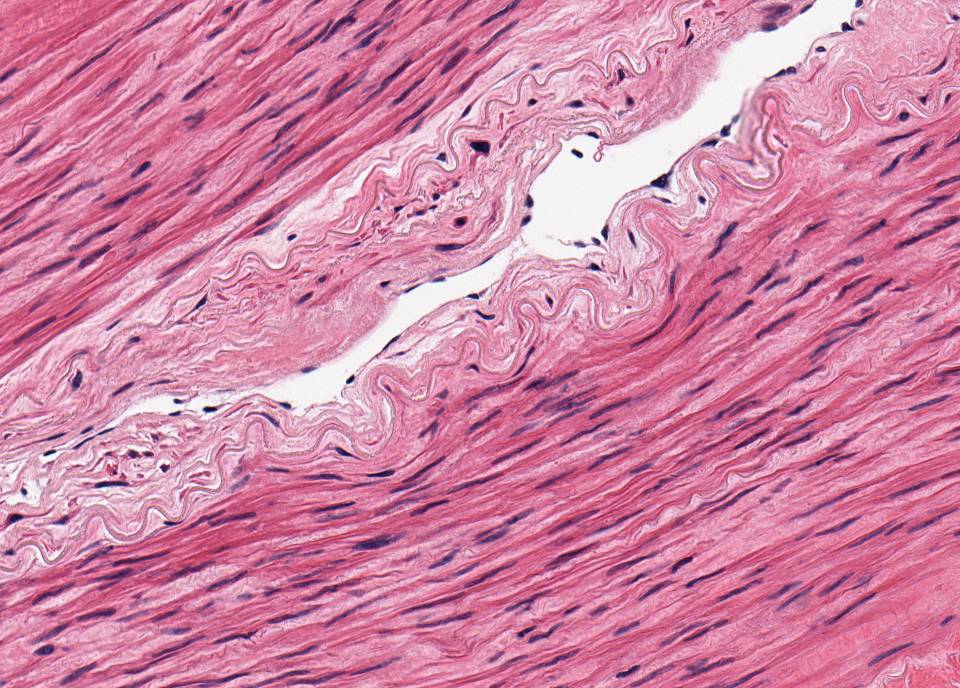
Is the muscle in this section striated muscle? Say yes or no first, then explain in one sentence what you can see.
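No. Smooth muscle cells fill the upper left and lower right of the field and run parallel to the lumen.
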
